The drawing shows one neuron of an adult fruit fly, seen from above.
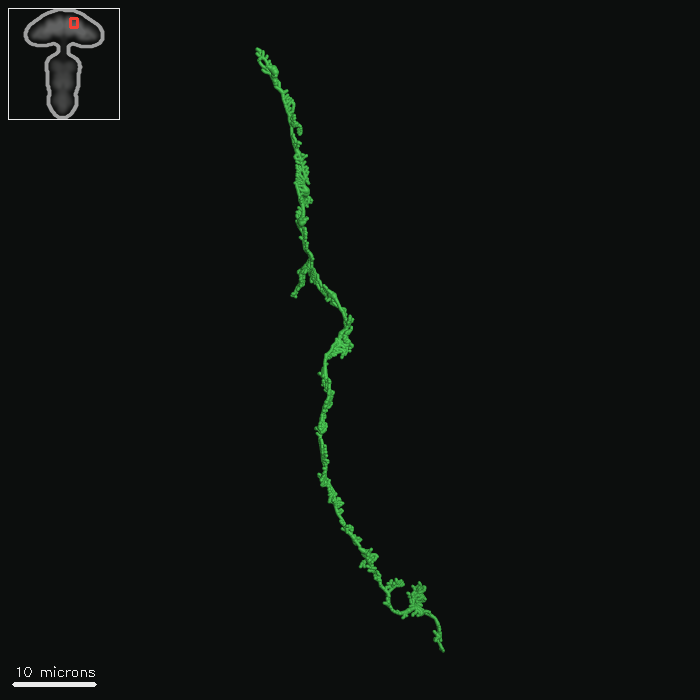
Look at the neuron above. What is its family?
class mechanosensory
